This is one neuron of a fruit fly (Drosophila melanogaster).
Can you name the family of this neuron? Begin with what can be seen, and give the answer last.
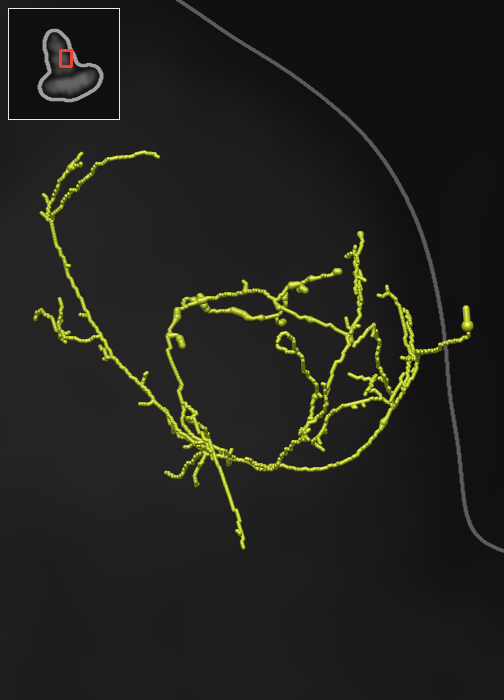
Its cell body lies on the right of the picture. Dozens of branch ends can be seen. This is a nerve-cord intrinsic neuron. The family is hemilineage 09A.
